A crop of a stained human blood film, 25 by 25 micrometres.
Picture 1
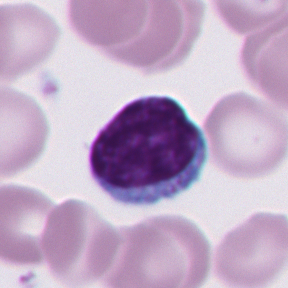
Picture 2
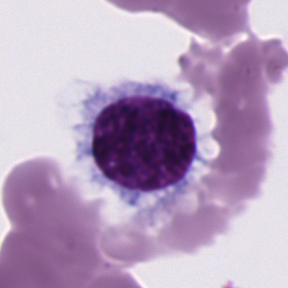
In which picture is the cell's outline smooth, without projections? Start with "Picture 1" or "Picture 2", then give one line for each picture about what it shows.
Picture 1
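In picture 1: The outline of the cell is roughly round and smooth.
In picture 2: The outer edge of the cell is ragged rather than smooth.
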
